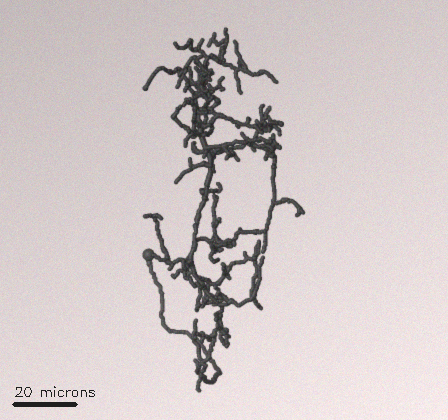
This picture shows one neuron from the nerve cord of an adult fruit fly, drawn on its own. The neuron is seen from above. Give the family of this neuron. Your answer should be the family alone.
hemilineage 05B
